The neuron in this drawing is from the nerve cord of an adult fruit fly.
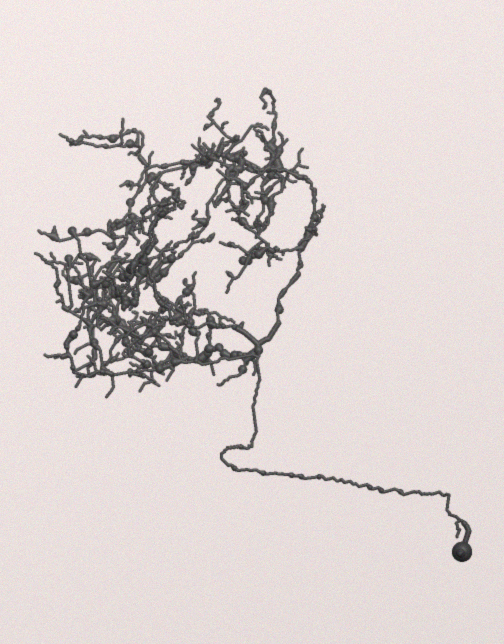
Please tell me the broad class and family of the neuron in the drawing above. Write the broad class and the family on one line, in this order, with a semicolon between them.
nerve-cord intrinsic neuron; hemilineage 14A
